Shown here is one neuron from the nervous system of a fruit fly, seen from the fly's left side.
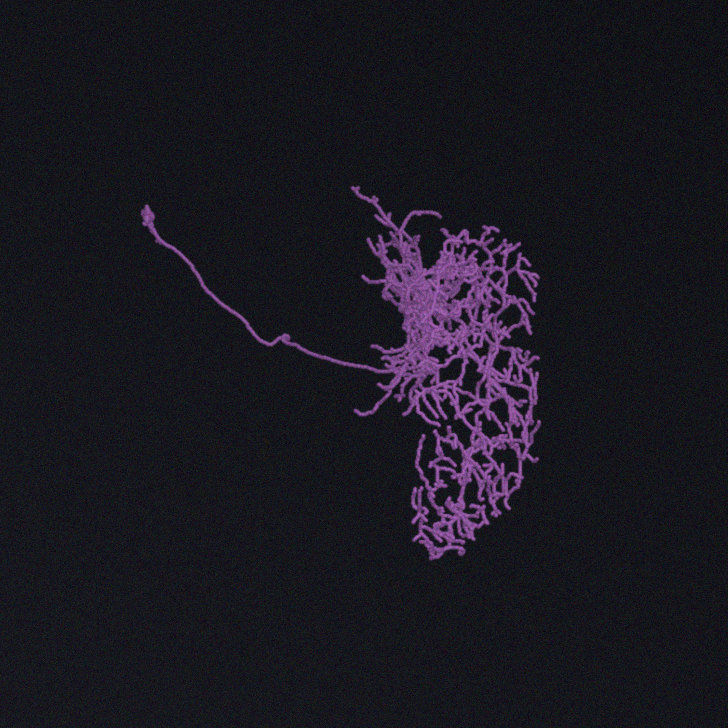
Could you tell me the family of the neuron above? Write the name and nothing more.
LT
